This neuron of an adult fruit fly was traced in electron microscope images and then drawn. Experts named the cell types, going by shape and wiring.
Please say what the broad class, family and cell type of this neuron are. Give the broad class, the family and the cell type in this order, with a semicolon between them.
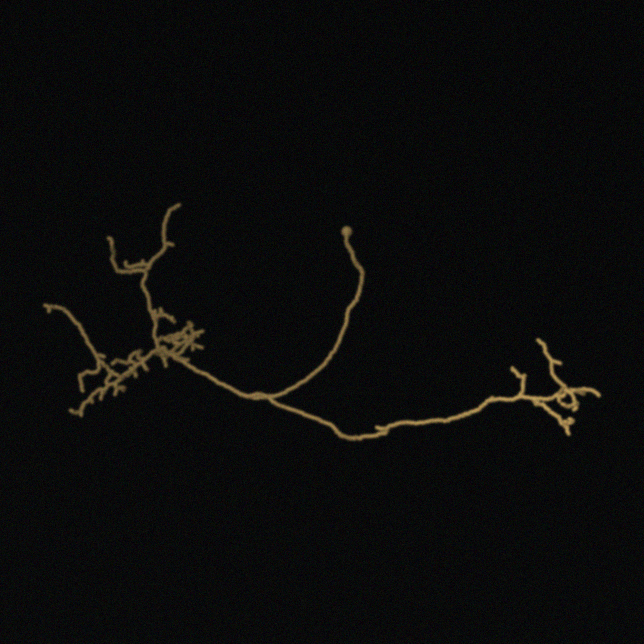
nerve-cord intrinsic neuron; hemilineage 11A; IN11A040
